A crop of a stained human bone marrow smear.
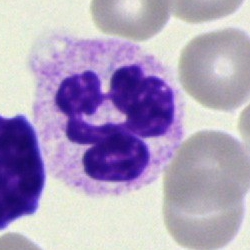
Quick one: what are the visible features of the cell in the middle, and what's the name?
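Separate lobes make up the nucleus, with thin strands joining one lobe to the next. The chromatin stains dark purple and is coarsely clumped. Cytoplasm is abundant and pale pinkish-lilac in colour, with fine lilac granules scattered throughout it. The cell is a segmented neutrophil.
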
